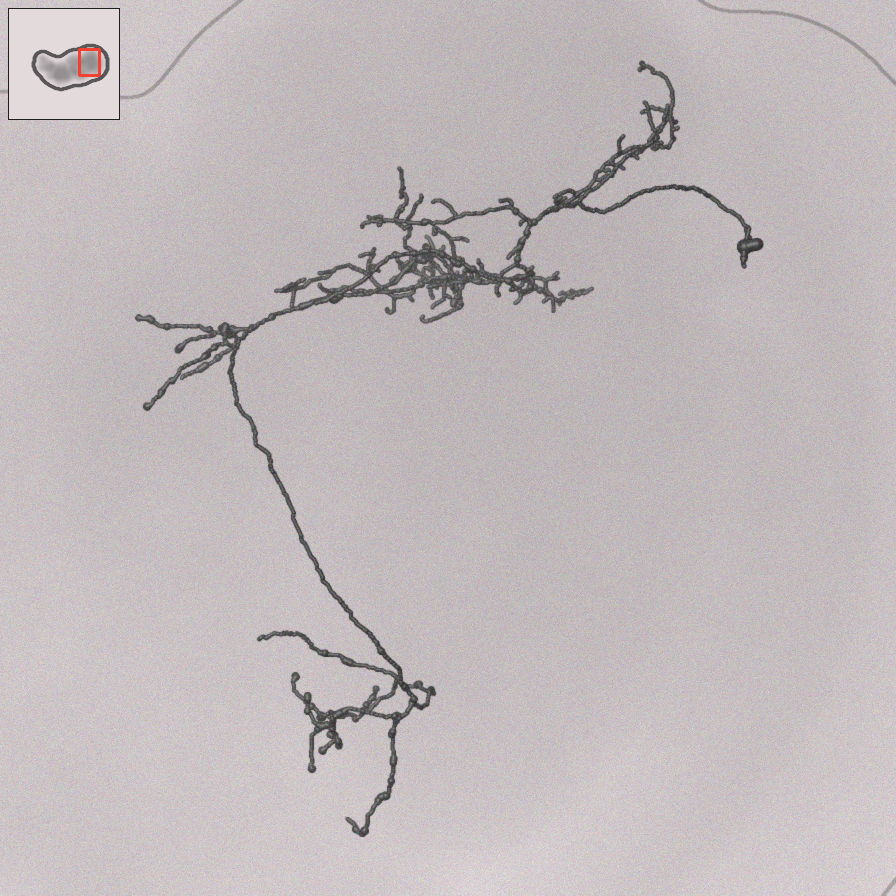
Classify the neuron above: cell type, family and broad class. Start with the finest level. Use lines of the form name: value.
cell type: AVLP043
family: hemilineage VLPd1
broad class: central-brain intrinsic neuron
